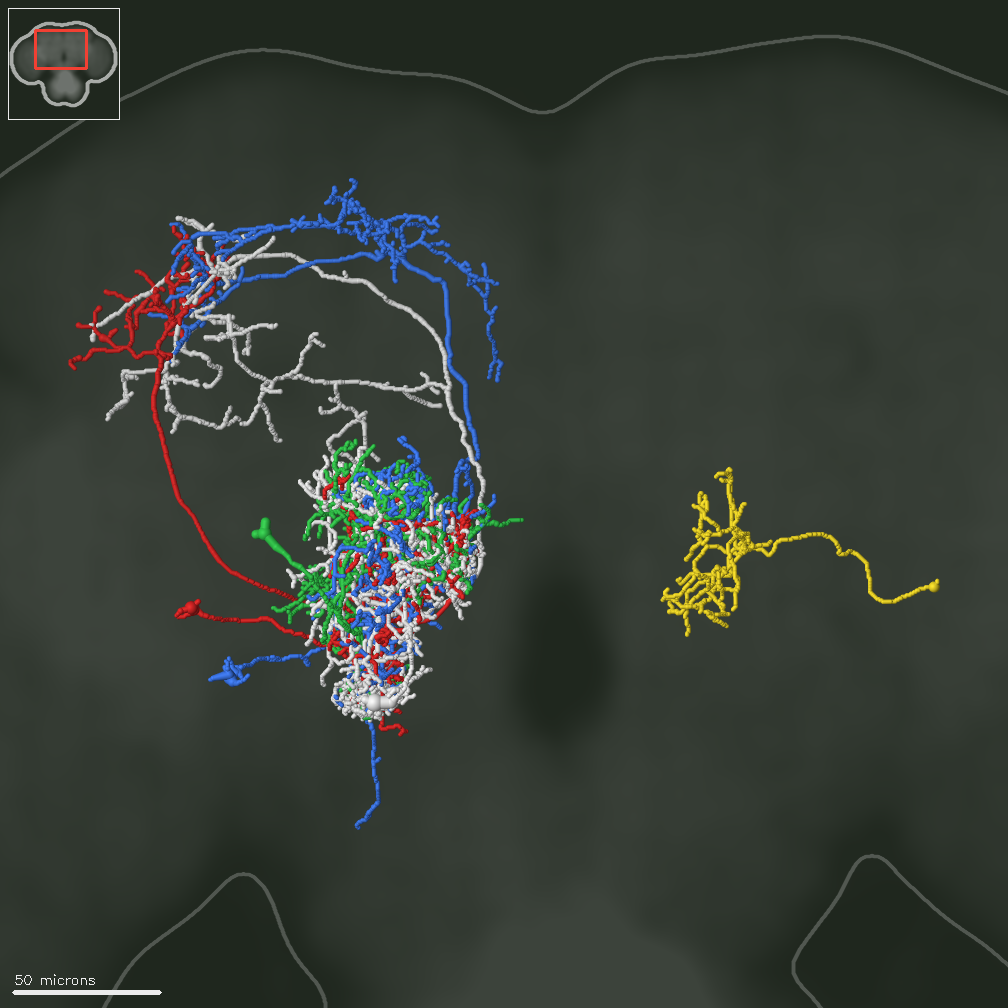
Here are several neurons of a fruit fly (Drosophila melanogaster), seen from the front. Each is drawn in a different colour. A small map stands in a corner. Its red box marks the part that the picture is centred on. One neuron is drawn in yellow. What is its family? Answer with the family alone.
hemilineage ALl1_dorsal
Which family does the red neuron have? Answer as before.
hemilineage ALl1_ventral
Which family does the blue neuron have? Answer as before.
hemilineage ALl1_ventral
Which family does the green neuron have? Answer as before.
hemilineage ALl1_dorsal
